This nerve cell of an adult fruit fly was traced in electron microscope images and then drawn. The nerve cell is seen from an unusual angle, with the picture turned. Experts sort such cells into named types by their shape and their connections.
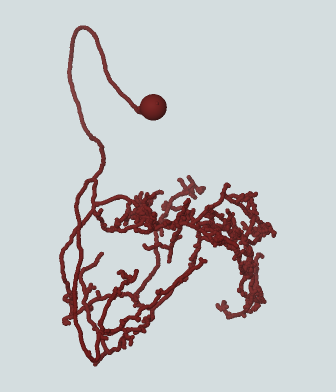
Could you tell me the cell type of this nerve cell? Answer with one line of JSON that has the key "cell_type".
{"cell_type": "LHAV4d5"}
